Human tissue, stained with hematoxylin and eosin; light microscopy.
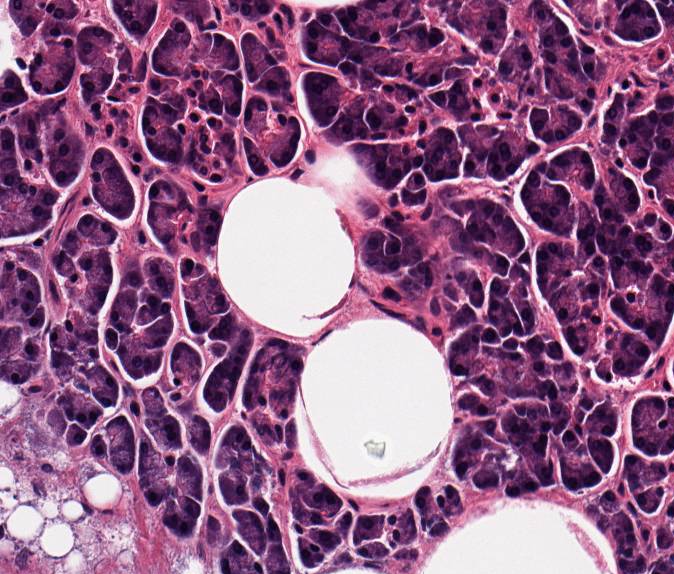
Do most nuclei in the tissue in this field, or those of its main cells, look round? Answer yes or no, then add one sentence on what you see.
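Yes. The nuclei are small, round, dark and fairly uniform.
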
